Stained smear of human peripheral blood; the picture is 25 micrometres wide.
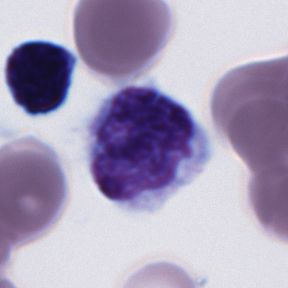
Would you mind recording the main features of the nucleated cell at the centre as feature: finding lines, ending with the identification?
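Nuclear size: fills most of the cell
Nuclear shape: one lumpy mass, no separate lobes
Cytoplasm: narrow rim, widest at lower right
Cytoplasmic colour: pale greyish-lilac
Identification: monocyte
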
